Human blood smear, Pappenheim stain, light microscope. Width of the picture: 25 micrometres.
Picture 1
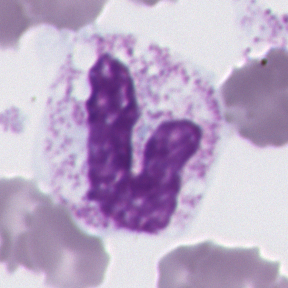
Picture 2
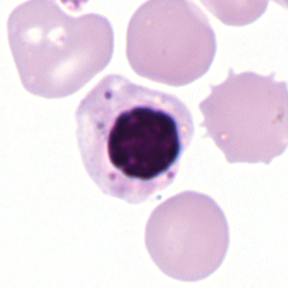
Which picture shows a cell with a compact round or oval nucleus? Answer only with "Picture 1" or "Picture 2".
Picture 2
